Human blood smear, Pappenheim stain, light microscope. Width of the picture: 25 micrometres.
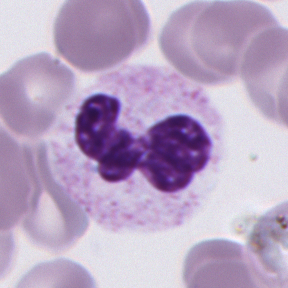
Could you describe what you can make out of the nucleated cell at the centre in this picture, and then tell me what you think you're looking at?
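Nucleus: two main lobes joined by a broad connection, lying side by side from left to right. Chromatin: dark purple, coarsely clumped. Cytoplasm: fine pink granules scattered throughout. Name: segmented neutrophil.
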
